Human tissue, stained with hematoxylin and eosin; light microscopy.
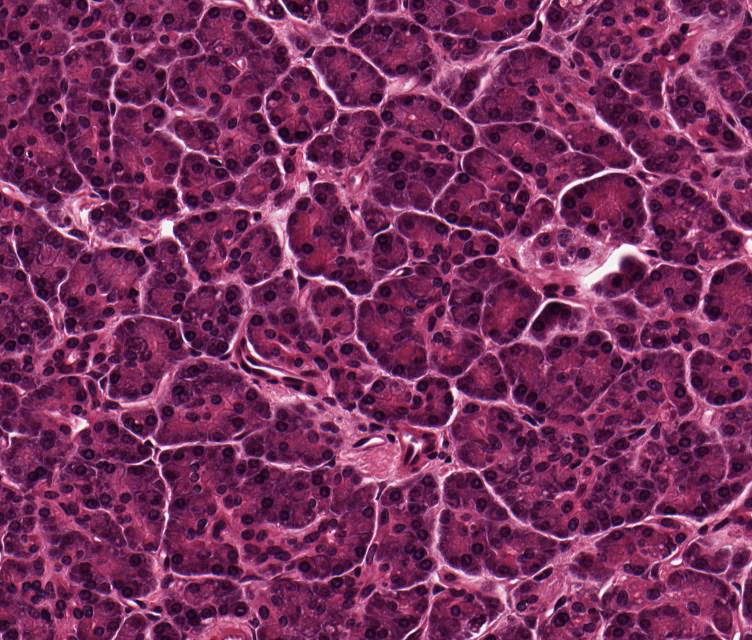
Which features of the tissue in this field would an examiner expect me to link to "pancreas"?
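What goes with the pancreas here starts with the layout: across the whole field the cells sit in small rounded nests, split up by thin strands of connective tissue.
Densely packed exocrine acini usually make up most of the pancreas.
The cells have plenty of granular cytoplasm staining deep pinkish-purple, and their nuclei are small, round, dark and fairly uniform from cell to cell.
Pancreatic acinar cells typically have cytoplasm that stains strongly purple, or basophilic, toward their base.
In many nests the nuclei lie toward the outer edge, leaving pink cytoplasm toward the centre.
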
